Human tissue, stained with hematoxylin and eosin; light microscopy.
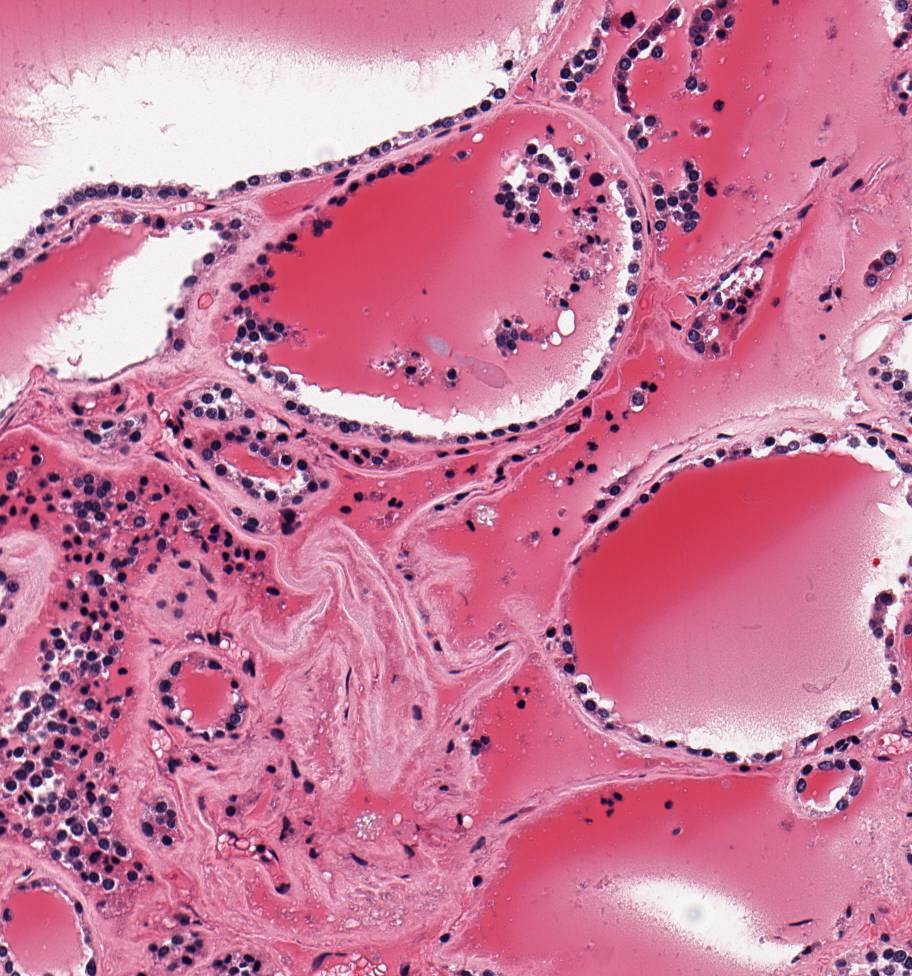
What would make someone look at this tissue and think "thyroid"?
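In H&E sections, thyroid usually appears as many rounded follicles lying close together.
Fitting this, rounded follicles of varying size, filled with homogeneous pink colloid, take up most of the field.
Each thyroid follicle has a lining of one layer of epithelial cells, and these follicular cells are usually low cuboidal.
Here a single layer of flattened to low cuboidal cells with small dark round nuclei lines the follicles.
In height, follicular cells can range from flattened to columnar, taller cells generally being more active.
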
